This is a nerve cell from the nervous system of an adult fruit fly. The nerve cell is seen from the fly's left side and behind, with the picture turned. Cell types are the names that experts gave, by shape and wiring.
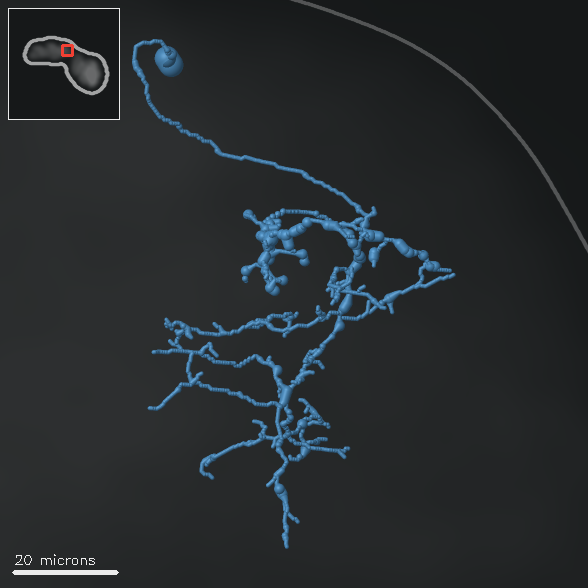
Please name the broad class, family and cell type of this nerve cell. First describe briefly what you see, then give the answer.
The cell body can be seen at the upper left of the picture. From top to bottom in the picture it spans about 100 microns. Dozens of branch ends can be seen. This is a nerve-cord intrinsic neuron. Its family is hemilineage 14A. It is of cell type IN14A081.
